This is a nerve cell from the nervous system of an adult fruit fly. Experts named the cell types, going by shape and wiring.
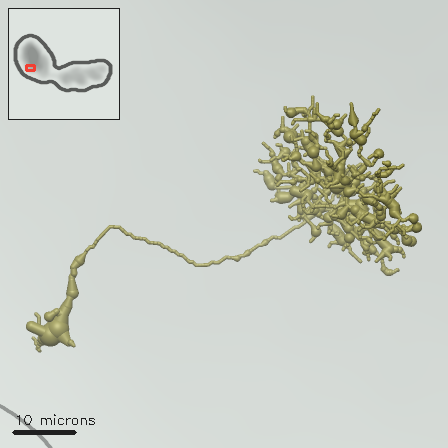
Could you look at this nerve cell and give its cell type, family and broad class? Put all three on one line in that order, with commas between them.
Dm12, Dm, optic-lobe intrinsic neuron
